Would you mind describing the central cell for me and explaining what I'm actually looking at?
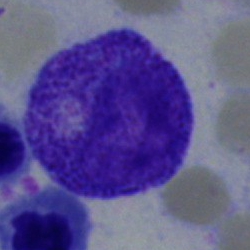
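Granules obscure the nuclear outline. Paler pinkish patch left of cell centre. No vacuoles. Two other nucleated cells at left edge of picture. Promyelocyte.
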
